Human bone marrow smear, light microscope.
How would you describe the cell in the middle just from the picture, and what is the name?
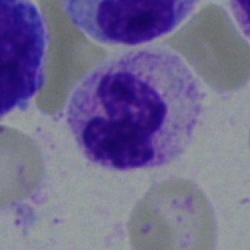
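Look first at the nucleus: its chromatin is dark purple and coarsely clumped. Around it the cytoplasm is plentiful and pale lilac, with fine purple granules scattered through it. Notice, too, that the cytoplasm forms a wider band on the right side of the nucleus than on the left. This is a band neutrophil.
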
